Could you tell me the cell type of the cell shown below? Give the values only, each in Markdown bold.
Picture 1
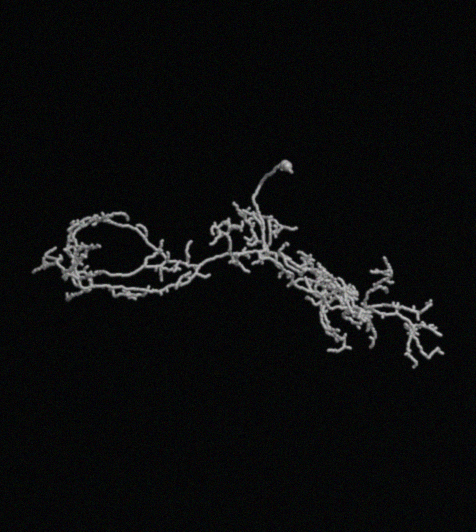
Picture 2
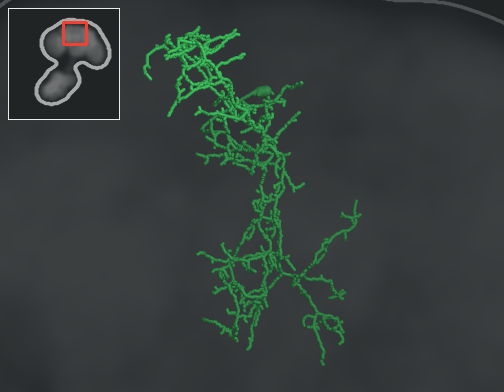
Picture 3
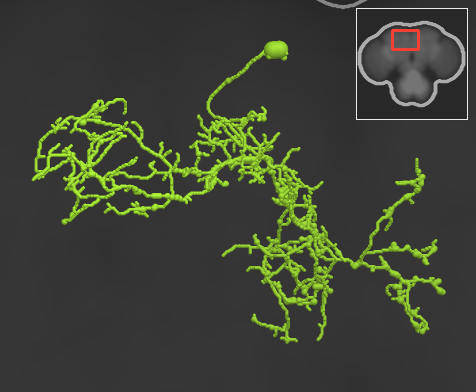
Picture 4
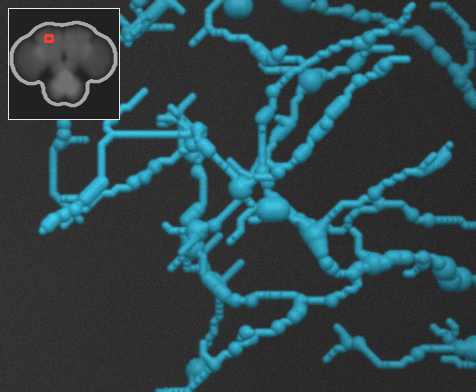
**ATL040**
